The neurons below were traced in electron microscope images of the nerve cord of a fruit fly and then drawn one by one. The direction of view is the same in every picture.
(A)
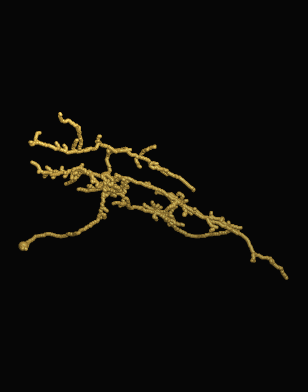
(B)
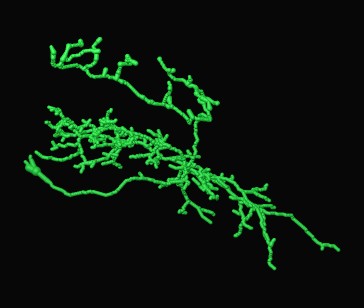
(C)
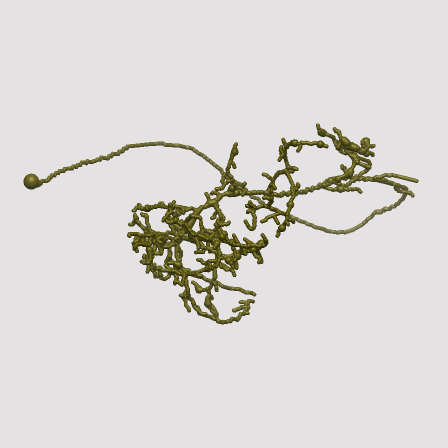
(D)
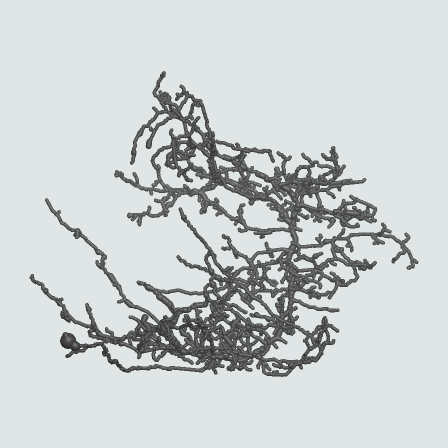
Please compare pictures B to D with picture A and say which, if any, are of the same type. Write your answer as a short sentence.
Picture B is of the same cell type.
